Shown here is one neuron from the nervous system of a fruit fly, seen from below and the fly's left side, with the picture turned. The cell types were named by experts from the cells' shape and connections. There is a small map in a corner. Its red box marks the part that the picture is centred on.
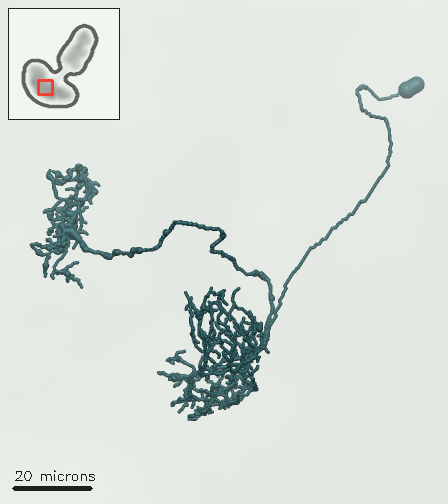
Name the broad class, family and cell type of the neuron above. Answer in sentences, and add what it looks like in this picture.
It is a central-brain intrinsic neuron. Its family is called class CX. It is of cell type hDeltaC. It is in the brain and does not reach the nerve cord. The cell body can be seen at the upper right of the picture. By the scale bar it is about 100 microns wide in this view.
